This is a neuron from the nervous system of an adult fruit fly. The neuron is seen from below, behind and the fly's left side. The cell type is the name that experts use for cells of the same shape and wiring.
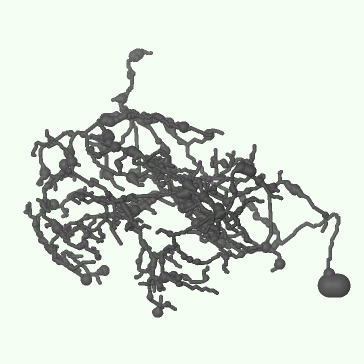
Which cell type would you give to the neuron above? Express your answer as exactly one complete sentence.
This neuron has been assigned cell type CB4052.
